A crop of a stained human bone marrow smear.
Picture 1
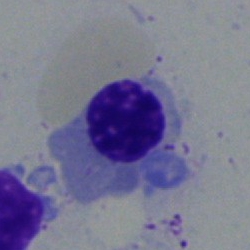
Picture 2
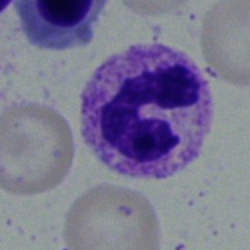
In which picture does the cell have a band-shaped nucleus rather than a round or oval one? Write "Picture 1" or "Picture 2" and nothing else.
Picture 2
